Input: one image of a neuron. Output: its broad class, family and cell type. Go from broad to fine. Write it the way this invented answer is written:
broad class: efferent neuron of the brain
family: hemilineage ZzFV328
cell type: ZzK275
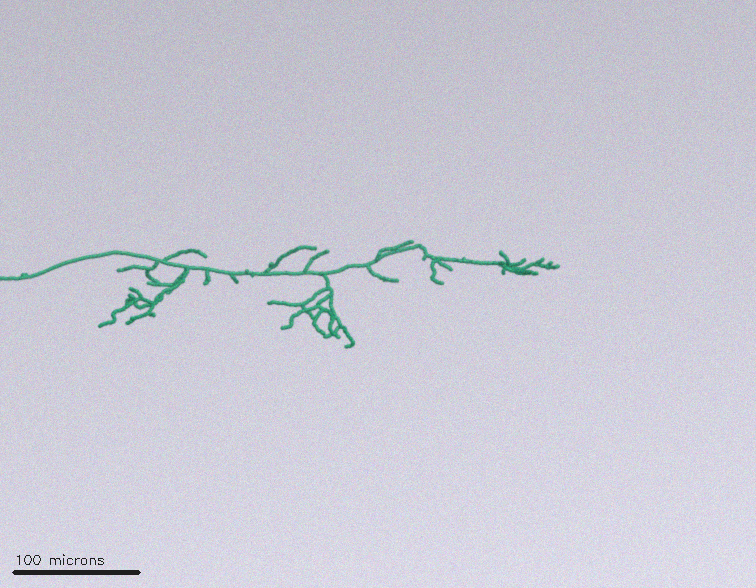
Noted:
broad class: descending neuron
family: hemilineage PSp2
cell type: DNp102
